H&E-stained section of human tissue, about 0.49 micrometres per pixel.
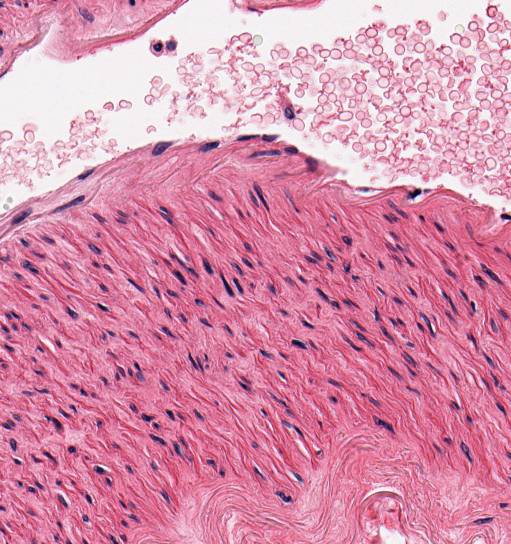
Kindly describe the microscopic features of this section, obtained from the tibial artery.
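Start with the broad band of dense pink tissue filling the lower two-thirds of the field, beneath an open space along the top. Its surface facing that space is lined by a single layer of flattened cells with elongated dark nuclei. The band itself is made mostly of spindle-shaped cells with elongated, cigar-shaped nuclei. See how they lie roughly parallel to one another, running obliquely across the field.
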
